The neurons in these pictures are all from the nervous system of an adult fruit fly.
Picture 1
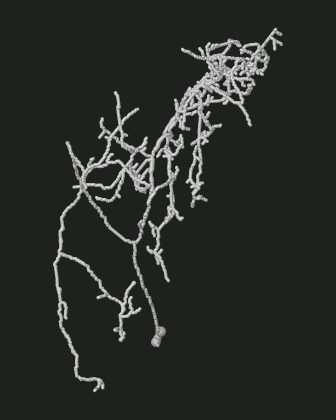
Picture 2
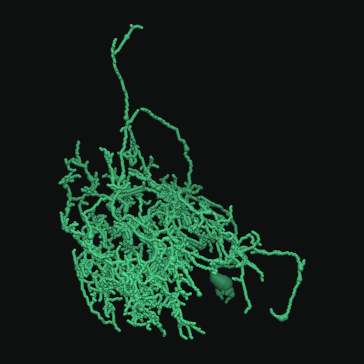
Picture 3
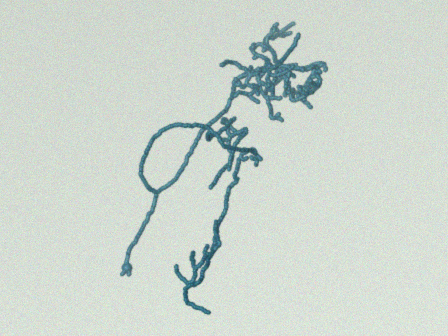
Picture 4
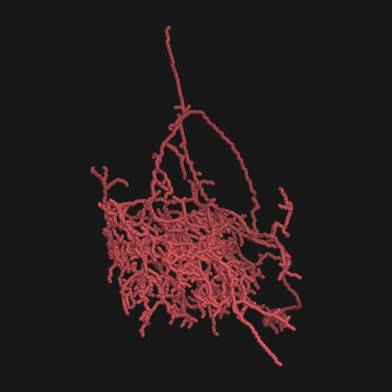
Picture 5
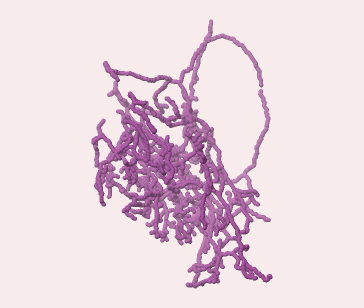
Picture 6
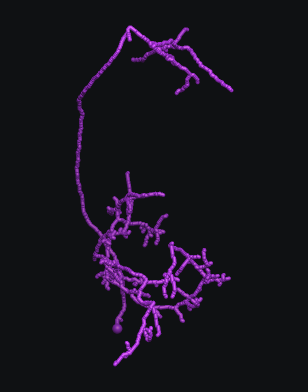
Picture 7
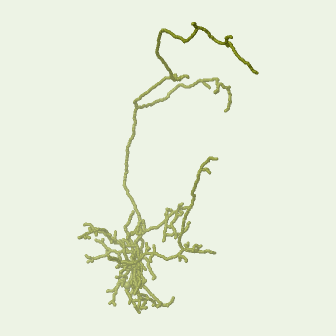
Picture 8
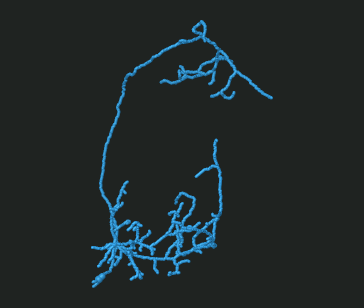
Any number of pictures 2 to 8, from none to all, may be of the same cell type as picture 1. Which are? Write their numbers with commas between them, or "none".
3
